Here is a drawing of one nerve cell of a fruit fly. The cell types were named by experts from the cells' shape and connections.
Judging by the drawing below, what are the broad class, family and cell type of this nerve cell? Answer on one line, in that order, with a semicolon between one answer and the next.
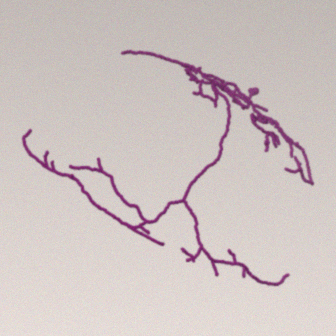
optic-lobe intrinsic neuron; Cm; Cm25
